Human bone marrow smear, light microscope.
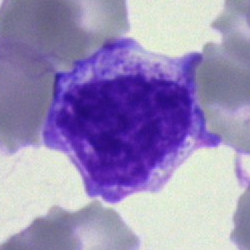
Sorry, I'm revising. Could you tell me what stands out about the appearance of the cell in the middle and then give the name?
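First, the outline is angular, with several short pointed projections around its edge. Second, no nucleoli can be seen in the nucleus. Third, small pale clear spots are scattered through the cytoplasm around the nucleus. Fourth, pale grey red cells lie close around the cell on several sides. The cell is a myelocyte.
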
